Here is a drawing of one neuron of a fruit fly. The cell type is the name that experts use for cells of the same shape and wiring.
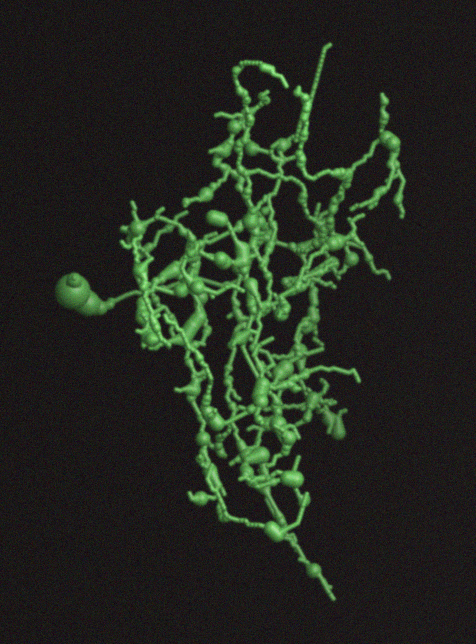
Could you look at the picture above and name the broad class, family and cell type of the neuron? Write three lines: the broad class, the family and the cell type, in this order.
central-brain intrinsic neuron
hemilineage TRdm
GNG362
